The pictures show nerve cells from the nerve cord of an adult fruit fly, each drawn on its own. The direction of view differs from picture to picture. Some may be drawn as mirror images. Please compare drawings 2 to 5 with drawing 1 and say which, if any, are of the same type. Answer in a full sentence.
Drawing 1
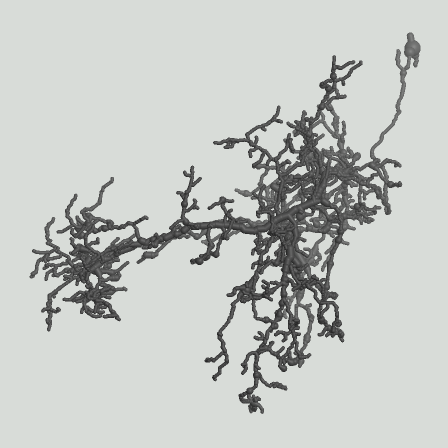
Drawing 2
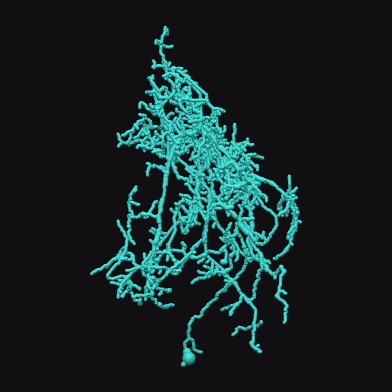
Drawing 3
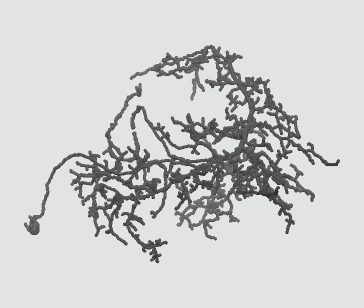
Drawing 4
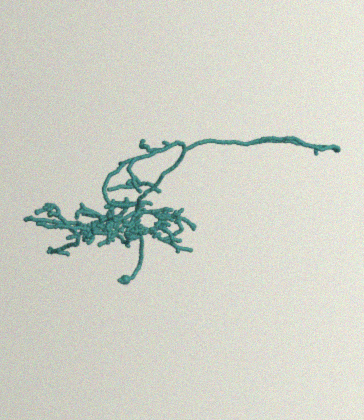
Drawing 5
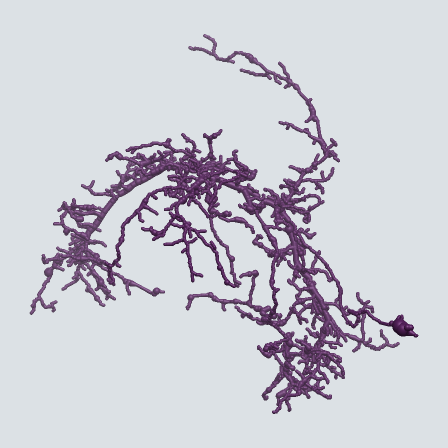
Drawing 2, drawing 3 and drawing 5 are of the same cell type.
